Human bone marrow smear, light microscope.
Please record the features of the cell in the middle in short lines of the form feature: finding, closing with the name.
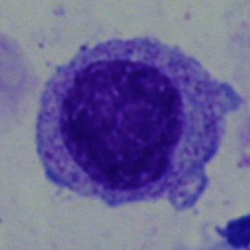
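Chromatin: dark purple and dense, with a slightly clumped texture if you look closely
Cytoplasm: a moderate pale bluish-lilac rim, all the way round the nucleus
Granules: fine, purple, scattered through the cytoplasm
Edge: small frayed projections, easiest to see at the right and lower right
What it is: myelocyte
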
